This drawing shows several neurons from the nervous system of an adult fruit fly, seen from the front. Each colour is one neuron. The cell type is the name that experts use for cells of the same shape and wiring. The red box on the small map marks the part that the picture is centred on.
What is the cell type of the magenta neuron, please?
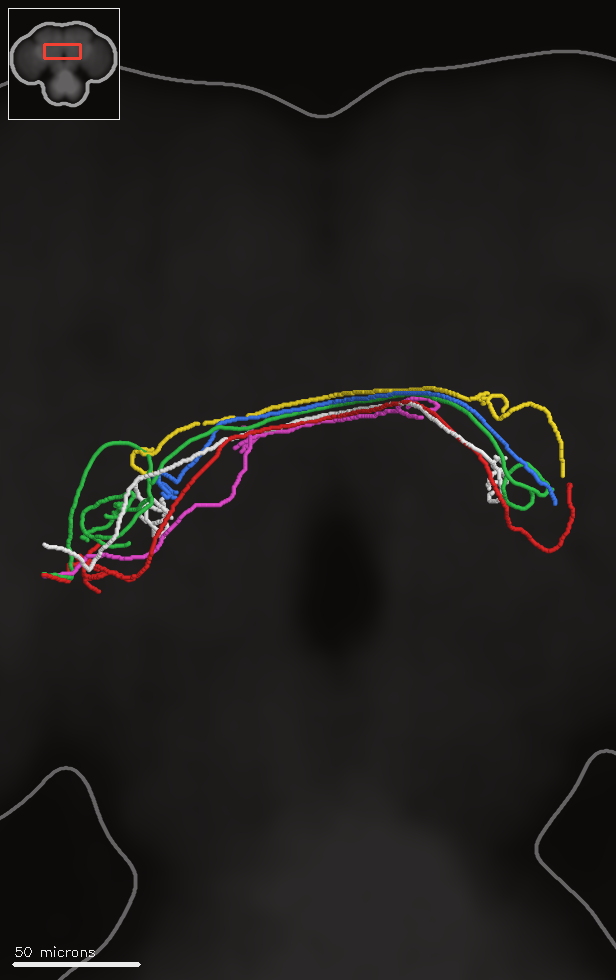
ORN_DM3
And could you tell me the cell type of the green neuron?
ORN_VA1d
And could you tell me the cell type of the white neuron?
ORN_DC3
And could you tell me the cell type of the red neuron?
ORN_VA1v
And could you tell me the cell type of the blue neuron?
ORN_DA4l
